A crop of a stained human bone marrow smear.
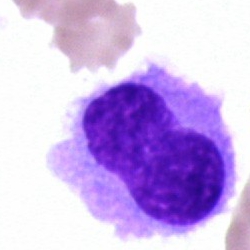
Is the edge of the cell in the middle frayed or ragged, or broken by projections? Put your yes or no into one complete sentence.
Yes, what the cell shows is a rough outline, frayed or with projections, blebs or tags.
